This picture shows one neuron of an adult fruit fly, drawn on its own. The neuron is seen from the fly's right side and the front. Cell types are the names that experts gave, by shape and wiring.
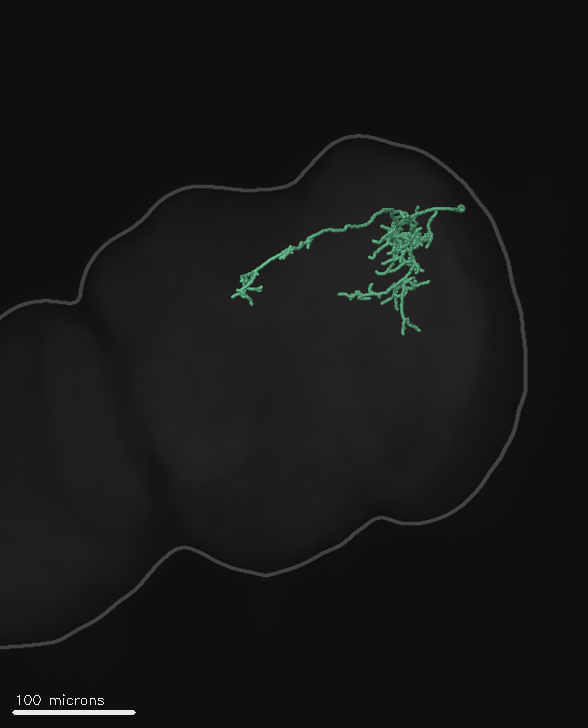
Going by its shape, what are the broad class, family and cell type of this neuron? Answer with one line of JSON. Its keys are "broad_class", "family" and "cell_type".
{"broad_class": "central-brain intrinsic neuron", "family": "hemilineage SLPad1_anterior", "cell_type": "LH003m"}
